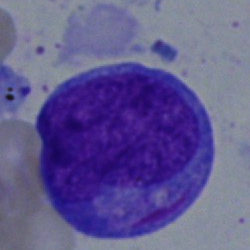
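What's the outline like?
Round and smooth.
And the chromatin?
Finely granular, not coarsely clumped.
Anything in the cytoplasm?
A single slender reddish-purple rod at the lower right, and no distinct granules.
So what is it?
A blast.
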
